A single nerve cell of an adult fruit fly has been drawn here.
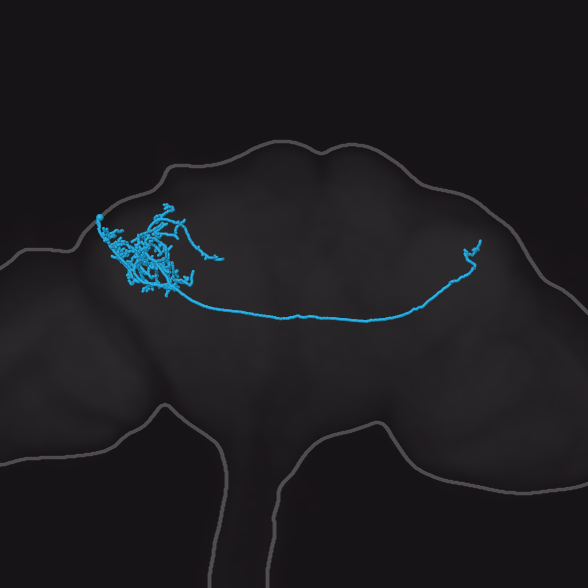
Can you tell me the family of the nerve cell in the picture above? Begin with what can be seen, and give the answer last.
It lies in the brain. In this view it is more than twice as wide as it is tall. This is a central-brain intrinsic neuron. The family is hemilineage VLPl&d1_lateral.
